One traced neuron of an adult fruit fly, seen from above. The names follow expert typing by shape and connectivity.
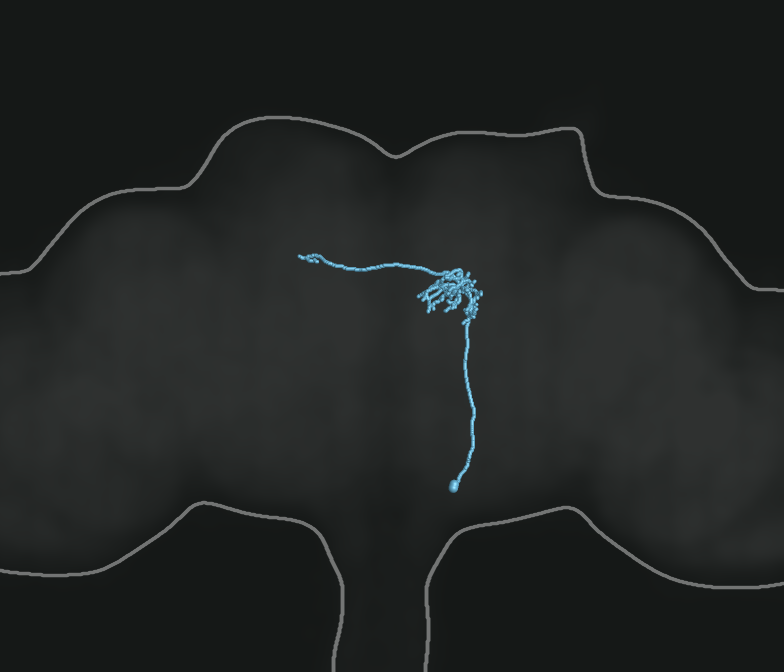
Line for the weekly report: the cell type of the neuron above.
FC3_a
